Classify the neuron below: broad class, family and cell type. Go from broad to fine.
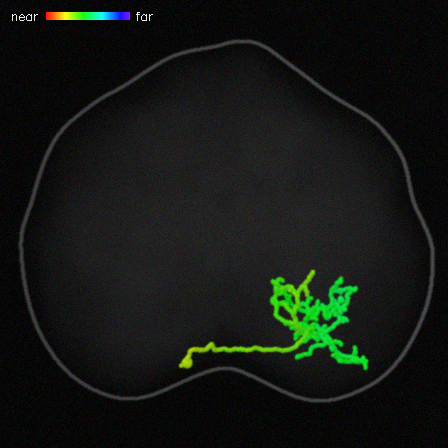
nerve-cord intrinsic neuron; hemilineage 14A; IN14A070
